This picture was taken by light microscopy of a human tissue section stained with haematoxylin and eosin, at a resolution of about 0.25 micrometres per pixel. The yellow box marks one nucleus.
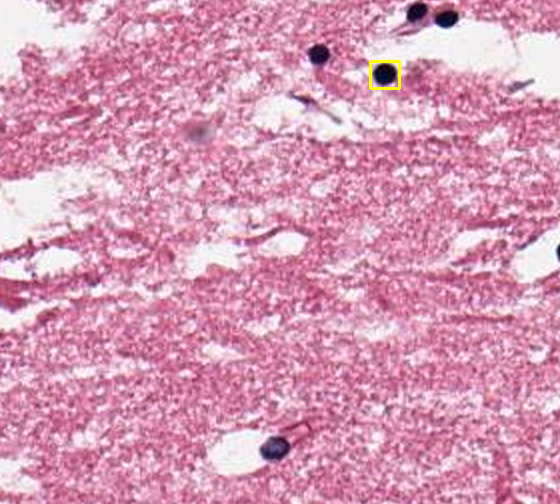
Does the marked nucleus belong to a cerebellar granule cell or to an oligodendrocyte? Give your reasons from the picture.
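The marked cell is an oligodendrocyte. The nucleus is round, with a smooth, even outline. The nucleus is uniformly very dark, almost black, with no internal detail visible. The nucleus is about the same size as the other round dark nuclei close by. It lies among a few similar round dark nuclei scattered loosely near a pale, clear gap in the pink fibrillar tissue.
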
